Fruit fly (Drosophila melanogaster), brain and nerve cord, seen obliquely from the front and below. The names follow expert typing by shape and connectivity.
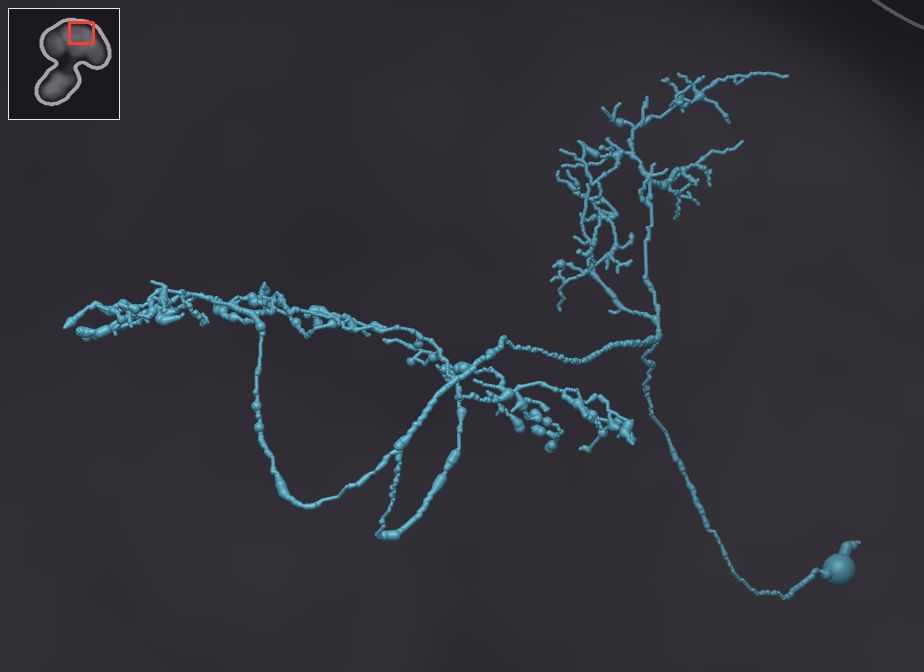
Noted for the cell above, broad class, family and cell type: central-brain intrinsic neuron; hemilineage DL1_dorsal; FB7L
